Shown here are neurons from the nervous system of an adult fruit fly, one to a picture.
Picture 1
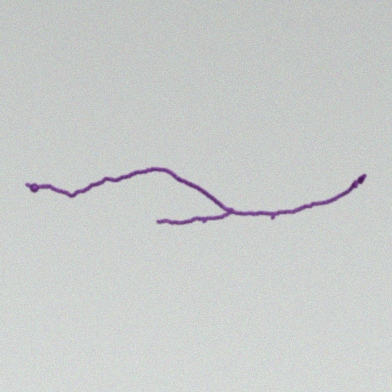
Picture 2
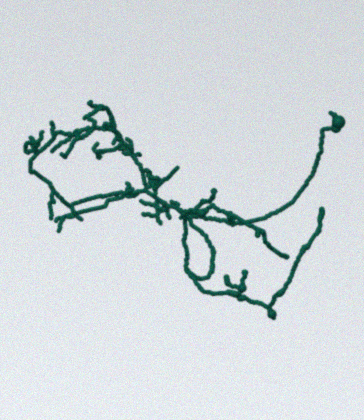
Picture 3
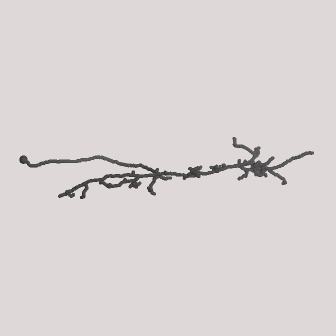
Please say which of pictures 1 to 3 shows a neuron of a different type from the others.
2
